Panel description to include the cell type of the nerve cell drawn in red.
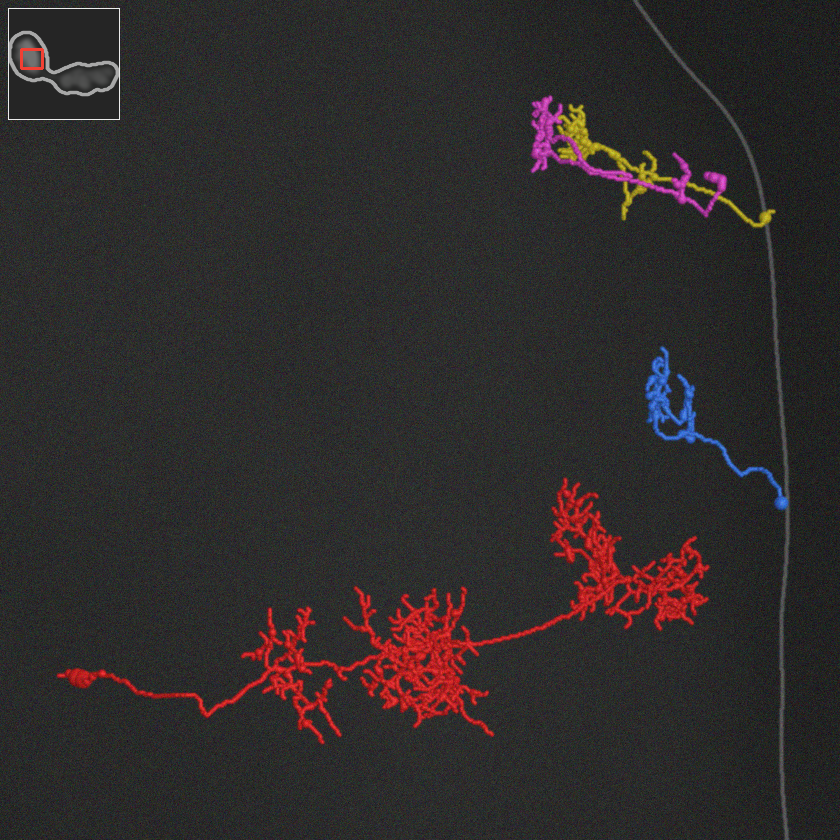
TmY15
